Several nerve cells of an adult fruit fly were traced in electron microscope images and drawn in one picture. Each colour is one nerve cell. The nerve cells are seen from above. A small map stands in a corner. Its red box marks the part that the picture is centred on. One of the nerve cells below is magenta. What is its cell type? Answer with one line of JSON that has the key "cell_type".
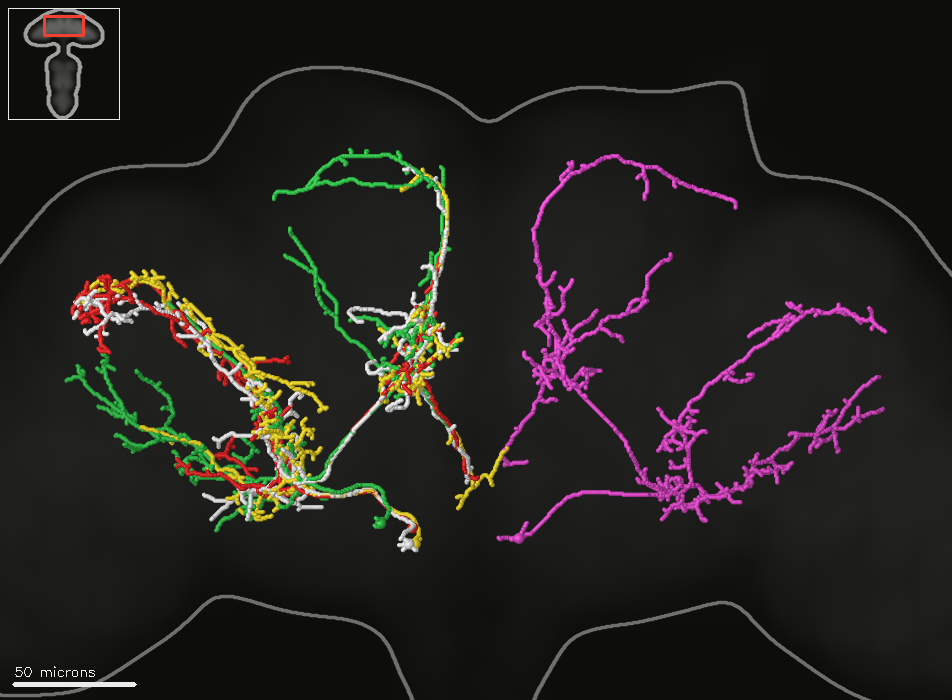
{"cell_type": "SMP316_a"}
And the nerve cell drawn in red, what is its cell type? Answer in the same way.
{"cell_type": "CB0998"}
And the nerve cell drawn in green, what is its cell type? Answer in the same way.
{"cell_type": "SMP312"}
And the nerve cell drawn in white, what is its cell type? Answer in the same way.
{"cell_type": "CB1803"}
